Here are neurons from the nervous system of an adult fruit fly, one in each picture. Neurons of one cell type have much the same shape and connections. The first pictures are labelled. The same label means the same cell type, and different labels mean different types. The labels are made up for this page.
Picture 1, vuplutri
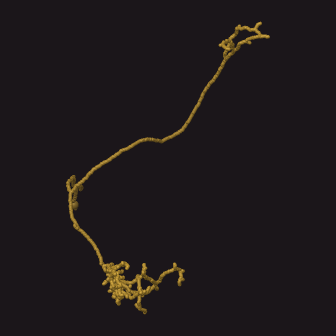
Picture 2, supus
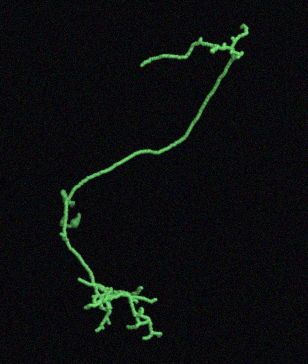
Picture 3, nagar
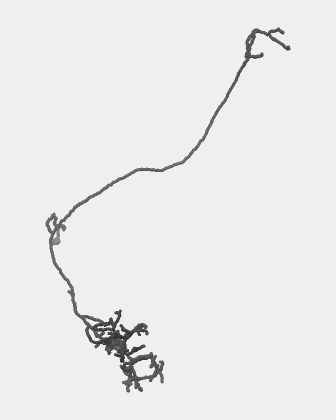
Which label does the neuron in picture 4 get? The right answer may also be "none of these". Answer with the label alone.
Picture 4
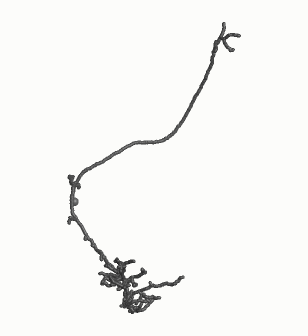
nagar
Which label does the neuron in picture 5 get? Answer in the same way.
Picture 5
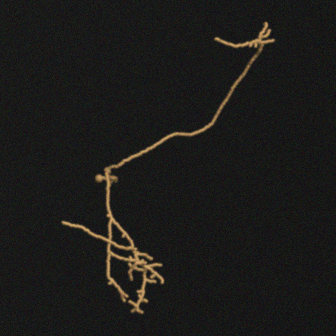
supus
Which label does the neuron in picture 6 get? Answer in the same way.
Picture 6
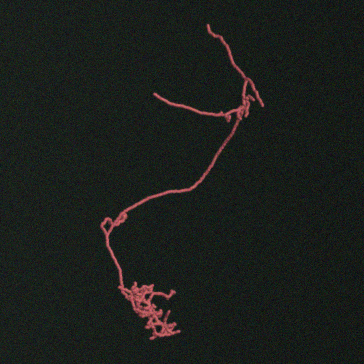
none of these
